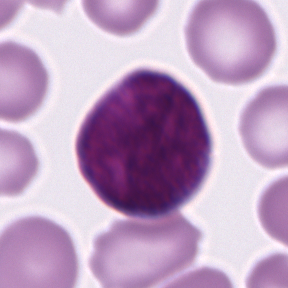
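Myeloblast, the central cell in this stained smear of human peripheral blood. Notice first how deep a purple the nucleus stains. Around it, cytoplasm shows at most as a very thin rim, so look closely at the edge. No projections stand out from the surface, and no granules are visible anywhere in the cell.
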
